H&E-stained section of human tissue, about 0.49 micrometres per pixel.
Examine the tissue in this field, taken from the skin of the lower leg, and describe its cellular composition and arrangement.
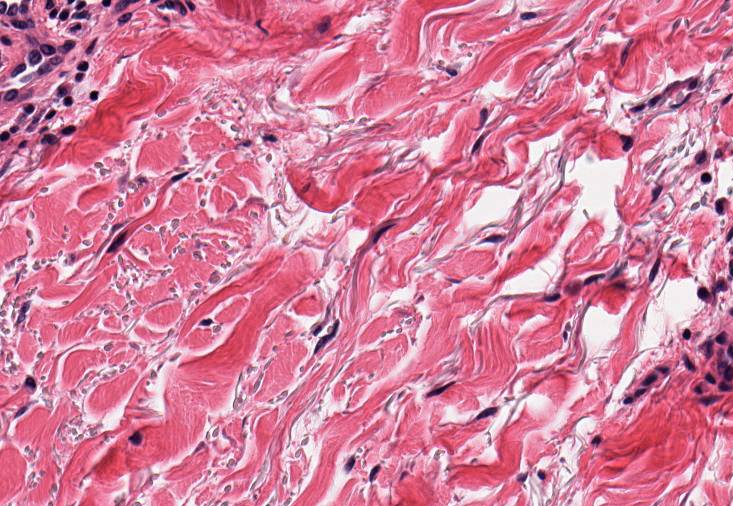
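Between the collagen bundles lie sparse, slender, dark spindle-shaped fibroblast nuclei. Small cells with dark round nuclei cluster at the upper left corner and lower right edge. Left of centre, looser stroma holds many small pale oval profiles between smaller bundles. No epithelium is present.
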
